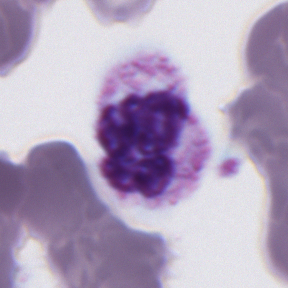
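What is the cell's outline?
Roughly oval, slightly taller than wide.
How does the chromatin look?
Dark purple and coarsely clumped.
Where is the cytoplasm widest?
The pale pink cytoplasm is widest above and to the right of the nucleus, with small pink-violet granules scattered through it.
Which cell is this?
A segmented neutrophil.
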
